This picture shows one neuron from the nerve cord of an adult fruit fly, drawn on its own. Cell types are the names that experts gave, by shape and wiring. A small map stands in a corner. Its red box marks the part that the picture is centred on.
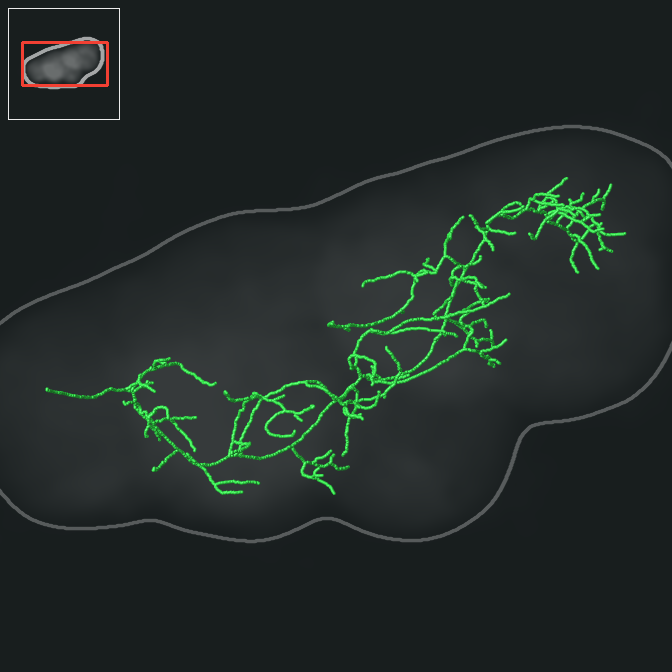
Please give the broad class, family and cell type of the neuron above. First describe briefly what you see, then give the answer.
The drawing shows no cell body. Dozens of branch ends can be seen. It is a descending neuron. Its family is DNg. Its cell type is DNg102.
